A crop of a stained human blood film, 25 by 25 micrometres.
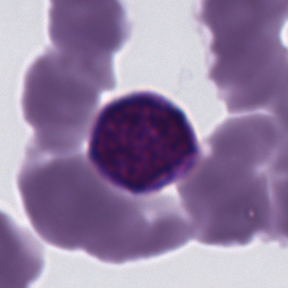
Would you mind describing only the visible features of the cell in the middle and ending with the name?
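Look first at the outline: it is slightly angular, with a few short straight edges. The nucleus takes up nearly all of the cell, so no clear rim of cytoplasm is left around it. Inside the nucleus you won't find any distinct nucleoli, and there are no vacuoles anywhere in the cell. This cell is a myeloblast.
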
